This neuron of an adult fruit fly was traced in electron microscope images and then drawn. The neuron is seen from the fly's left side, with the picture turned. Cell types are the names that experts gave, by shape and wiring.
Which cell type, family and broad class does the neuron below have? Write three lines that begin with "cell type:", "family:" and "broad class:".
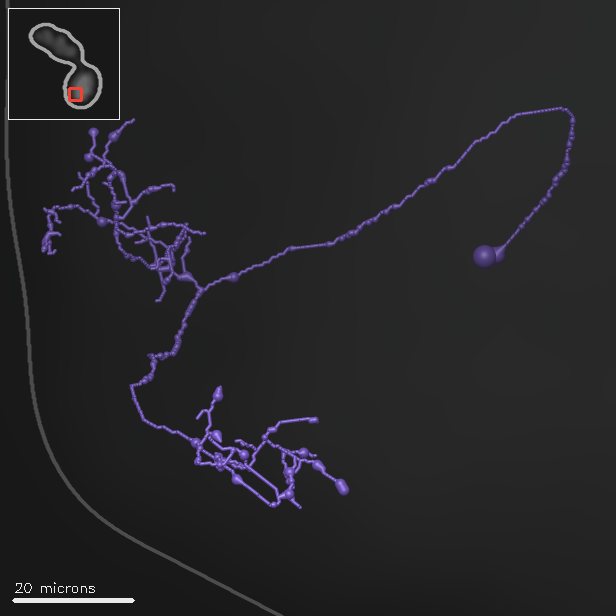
cell type: CB2047
family: hemilineage VPNl&d1_dorsal
broad class: central-brain intrinsic neuron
